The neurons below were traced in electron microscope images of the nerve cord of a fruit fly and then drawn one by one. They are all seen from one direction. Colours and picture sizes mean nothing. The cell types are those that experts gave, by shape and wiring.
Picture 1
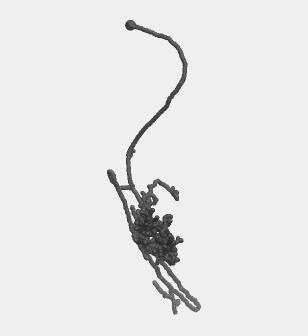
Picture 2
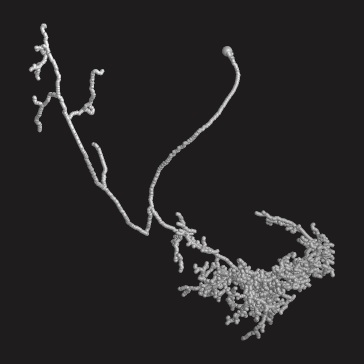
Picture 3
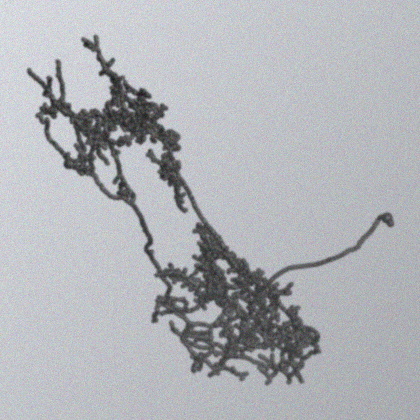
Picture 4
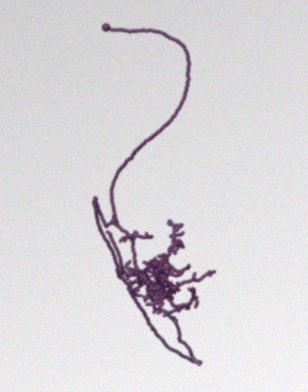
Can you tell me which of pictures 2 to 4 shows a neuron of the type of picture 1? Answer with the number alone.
4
